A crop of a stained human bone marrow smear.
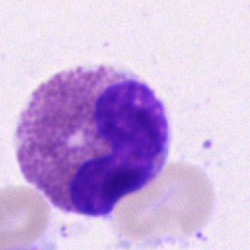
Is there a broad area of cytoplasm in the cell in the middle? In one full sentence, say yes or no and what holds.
Yes, abundant cytoplasm encircles the nucleus of the cell.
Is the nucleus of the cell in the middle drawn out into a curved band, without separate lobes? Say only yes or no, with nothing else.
Yes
